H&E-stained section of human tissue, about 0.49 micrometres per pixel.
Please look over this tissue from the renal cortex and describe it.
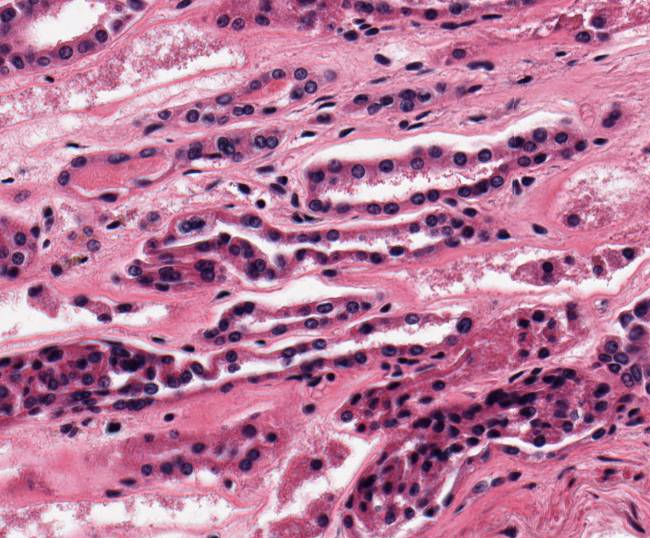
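Tubules: each is lined by a single layer of cuboidal cells. Nuclei of the lining cells: round, dark and of fairly even size. Cytoplasm of the lining cells: pink. Between the tubules: dense pink fibrous stroma keeps them apart.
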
